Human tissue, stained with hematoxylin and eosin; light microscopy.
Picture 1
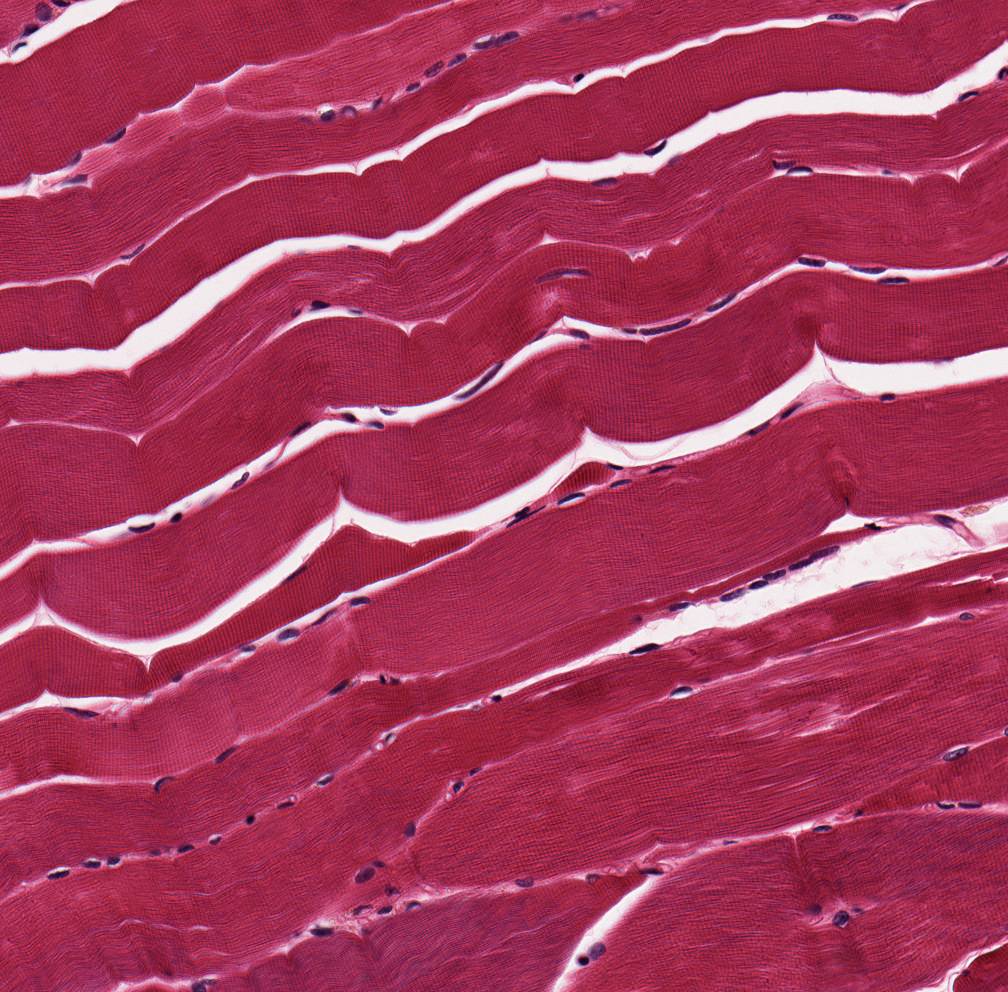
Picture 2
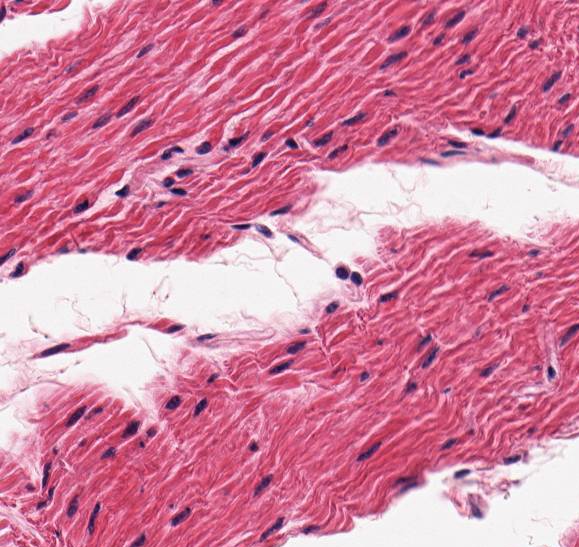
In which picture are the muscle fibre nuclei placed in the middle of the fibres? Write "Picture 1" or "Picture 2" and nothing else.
Picture 2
